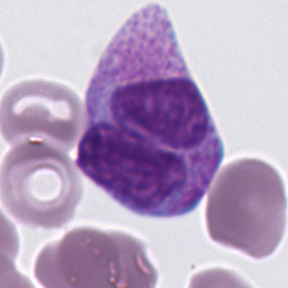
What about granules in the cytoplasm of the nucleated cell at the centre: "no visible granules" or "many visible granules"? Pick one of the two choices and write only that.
Many visible granules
